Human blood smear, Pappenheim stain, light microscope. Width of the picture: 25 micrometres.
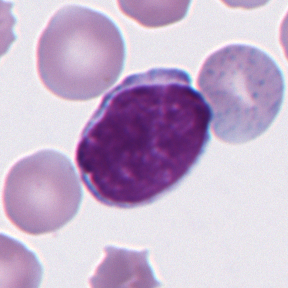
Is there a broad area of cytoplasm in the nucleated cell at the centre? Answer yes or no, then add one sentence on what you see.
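No. The cytoplasm is scant and forms only a thin rim around the nucleus.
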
